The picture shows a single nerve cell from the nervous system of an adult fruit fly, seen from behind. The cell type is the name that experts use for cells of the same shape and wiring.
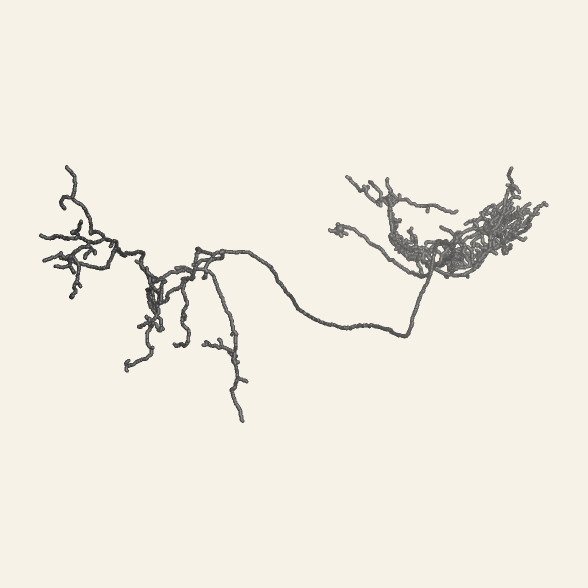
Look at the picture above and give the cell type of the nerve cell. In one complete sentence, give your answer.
The cell type this nerve cell represents is DNge144.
